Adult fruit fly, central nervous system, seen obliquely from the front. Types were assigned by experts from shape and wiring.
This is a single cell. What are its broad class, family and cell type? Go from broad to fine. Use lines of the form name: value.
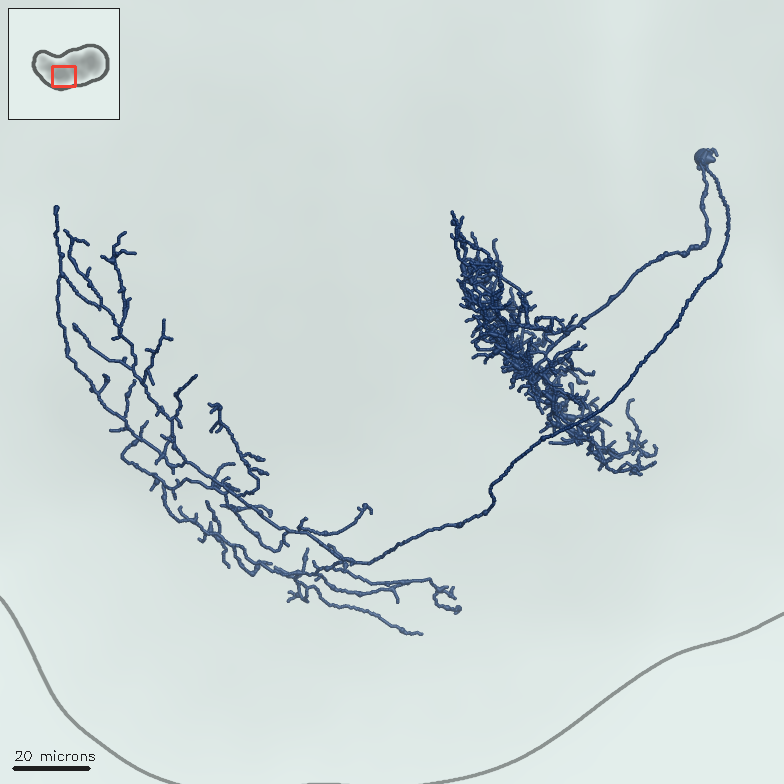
broad class: optic-lobe intrinsic neuron
family: MeLo
cell type: MeLo10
